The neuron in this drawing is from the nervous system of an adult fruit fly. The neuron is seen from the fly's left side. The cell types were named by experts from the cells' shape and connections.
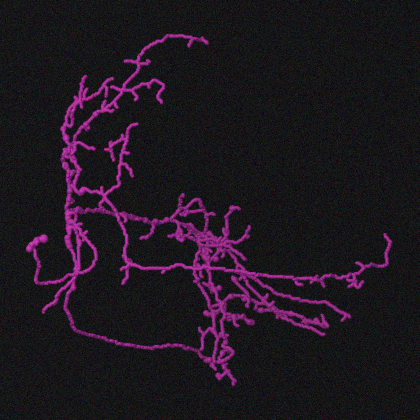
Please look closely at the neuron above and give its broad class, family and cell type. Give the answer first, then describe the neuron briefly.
Its broad class is central-brain intrinsic neuron. Its family is hemilineage SLPa&l1_anterior. The cell type is CL089_b. The cell body can be seen on the left of the picture. The picture shows dozens of branch ends.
